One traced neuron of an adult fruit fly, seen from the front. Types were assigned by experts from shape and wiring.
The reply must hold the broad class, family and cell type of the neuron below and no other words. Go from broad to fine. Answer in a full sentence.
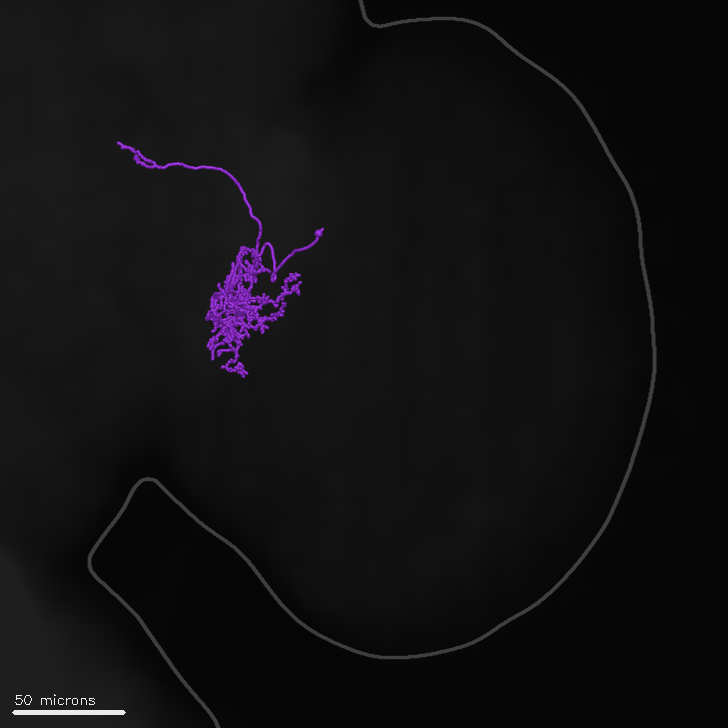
A visual projection neuron of the LC family, type LC20a.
